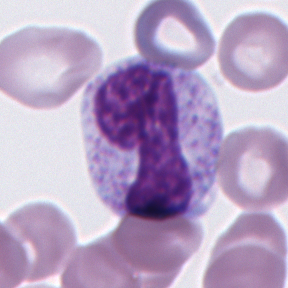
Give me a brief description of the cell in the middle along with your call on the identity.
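A roughly round outline with a smooth edge encloses a nucleus whose chromatin is dark purple and coarsely clumped. Abundant pale pinkish-lilac cytoplasm contains small violet granules scattered throughout. It is a band neutrophil.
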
